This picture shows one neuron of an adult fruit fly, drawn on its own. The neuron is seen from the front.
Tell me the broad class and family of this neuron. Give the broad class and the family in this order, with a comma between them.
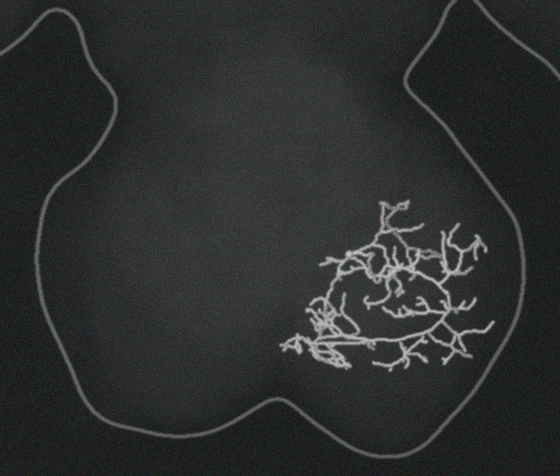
nerve-cord intrinsic neuron, hemilineage 16B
